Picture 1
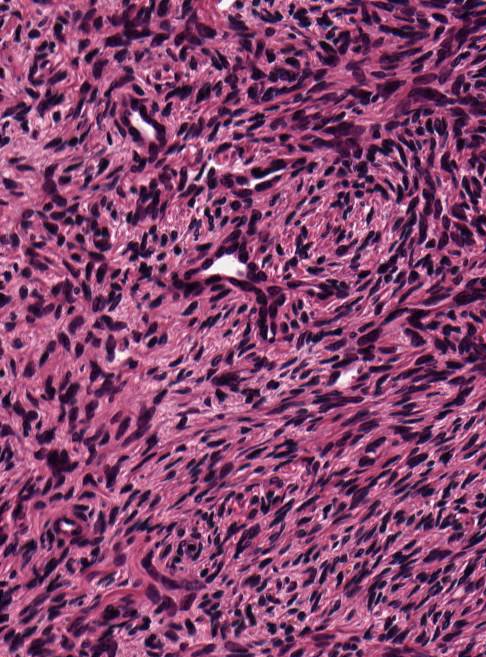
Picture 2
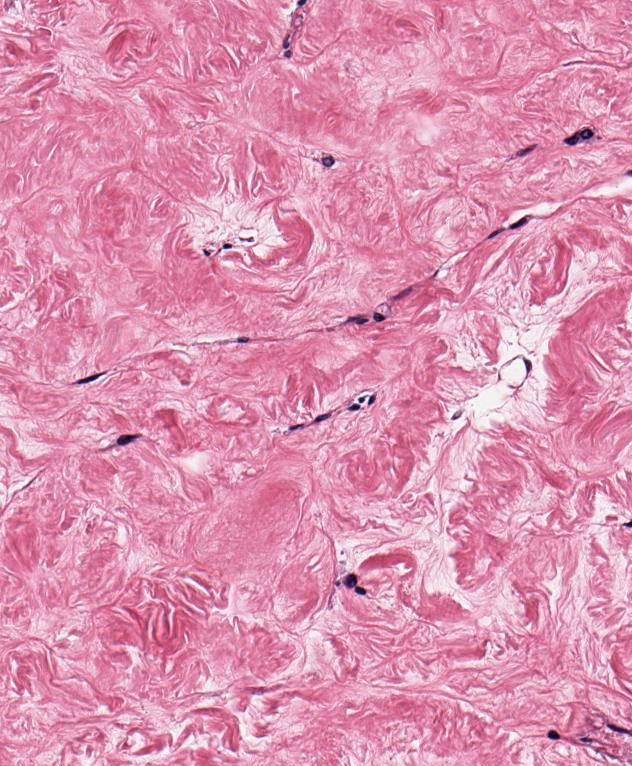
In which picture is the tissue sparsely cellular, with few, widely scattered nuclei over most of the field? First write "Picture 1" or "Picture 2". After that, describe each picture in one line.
Picture 2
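Picture 1: The whole field is filled by densely packed spindle cells arranged in short fascicles that run in varying directions.
Picture 2: Nuclei are sparse, with only scattered cells among the broad expanses of collagen.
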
